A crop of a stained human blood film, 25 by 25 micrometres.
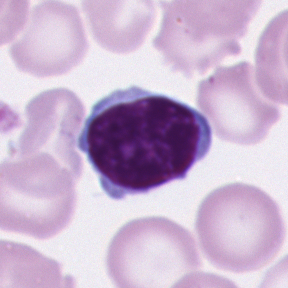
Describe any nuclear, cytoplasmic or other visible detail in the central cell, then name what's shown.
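Turning first to the nucleus, I see a single mass with no lobes. In the cytoplasm I can make out no granules, and no vacuoles either. At the lower left, a small pale blue tag of cytoplasm juts out from the cell. So this would be a typical lymphocyte.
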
